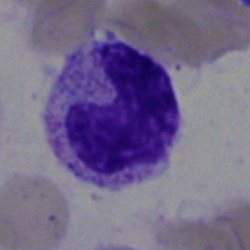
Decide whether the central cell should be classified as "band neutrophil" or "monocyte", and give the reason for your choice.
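Band neutrophil. The chromatin is dark purple and coarsely clumped.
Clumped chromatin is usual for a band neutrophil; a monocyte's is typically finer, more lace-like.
The cytoplasm is pale lilac rather than deep blue, with fine purplish granules.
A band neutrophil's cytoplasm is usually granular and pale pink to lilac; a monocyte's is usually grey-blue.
Its nucleus is clearly indented upper left.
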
